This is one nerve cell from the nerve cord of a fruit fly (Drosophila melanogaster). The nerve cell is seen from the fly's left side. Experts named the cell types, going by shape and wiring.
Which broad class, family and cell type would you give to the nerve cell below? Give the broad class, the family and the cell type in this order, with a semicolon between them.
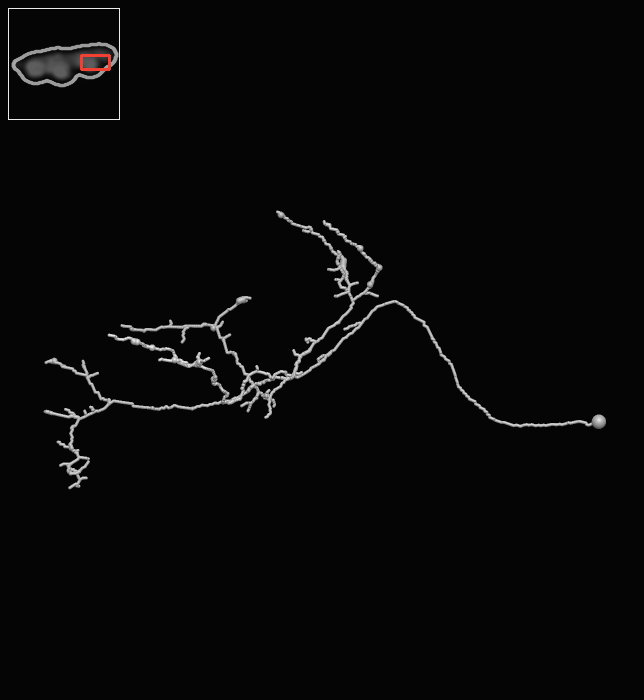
nerve-cord intrinsic neuron; hemilineage 20A.22A; IN20A.22A088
